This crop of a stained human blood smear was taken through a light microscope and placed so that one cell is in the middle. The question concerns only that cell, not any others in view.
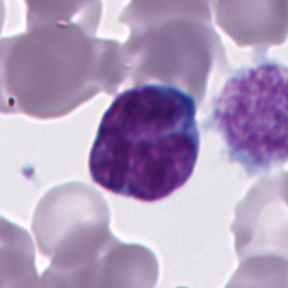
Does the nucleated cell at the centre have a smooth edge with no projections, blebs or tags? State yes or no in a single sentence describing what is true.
Yes, the outline of the cell is smooth.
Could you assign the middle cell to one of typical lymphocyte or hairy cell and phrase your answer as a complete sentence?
As for the cell in the middle, it is a typical lymphocyte.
